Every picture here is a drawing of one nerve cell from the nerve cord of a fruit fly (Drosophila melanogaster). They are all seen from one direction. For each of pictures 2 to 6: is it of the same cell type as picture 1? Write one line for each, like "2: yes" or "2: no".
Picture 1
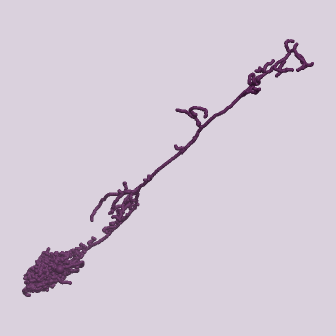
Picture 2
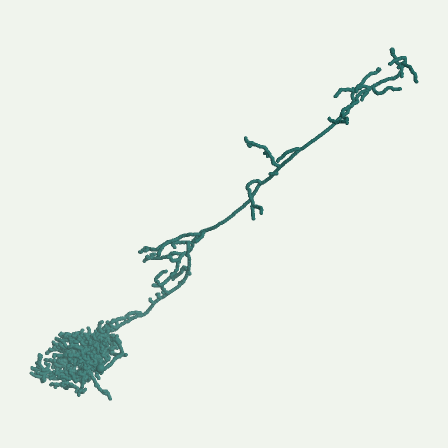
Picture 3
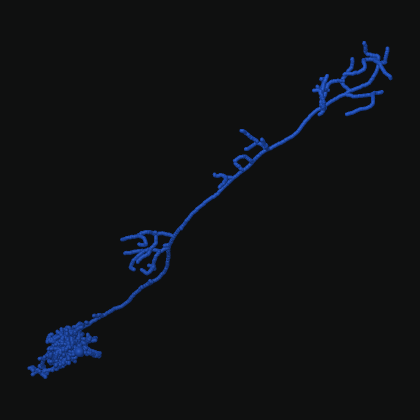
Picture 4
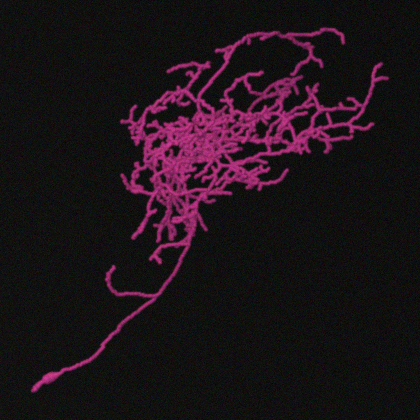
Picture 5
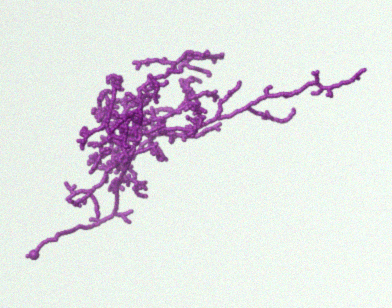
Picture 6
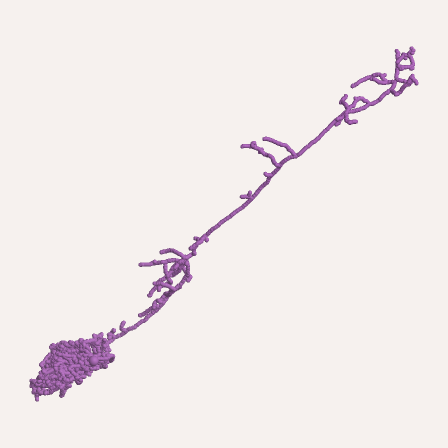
2: yes
3: yes
4: no
5: no
6: yes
